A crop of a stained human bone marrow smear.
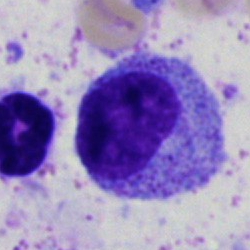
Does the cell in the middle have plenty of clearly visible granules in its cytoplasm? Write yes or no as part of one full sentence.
Yes, many granules are seen in the cytoplasm of this cell.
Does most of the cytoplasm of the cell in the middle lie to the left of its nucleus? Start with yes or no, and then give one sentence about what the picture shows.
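No. The nucleus sits off-centre, toward the left side of the cell.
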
